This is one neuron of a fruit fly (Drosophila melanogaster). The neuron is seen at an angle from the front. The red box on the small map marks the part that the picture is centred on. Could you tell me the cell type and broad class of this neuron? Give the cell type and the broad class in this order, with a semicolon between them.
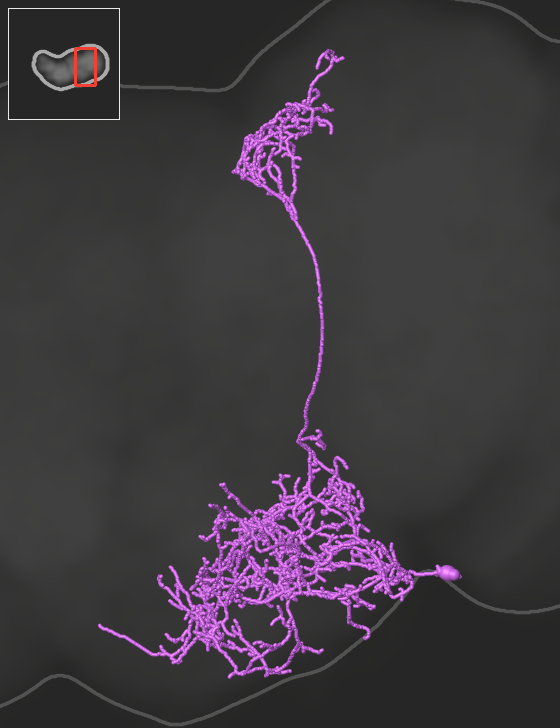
GNG484; central-brain intrinsic neuron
